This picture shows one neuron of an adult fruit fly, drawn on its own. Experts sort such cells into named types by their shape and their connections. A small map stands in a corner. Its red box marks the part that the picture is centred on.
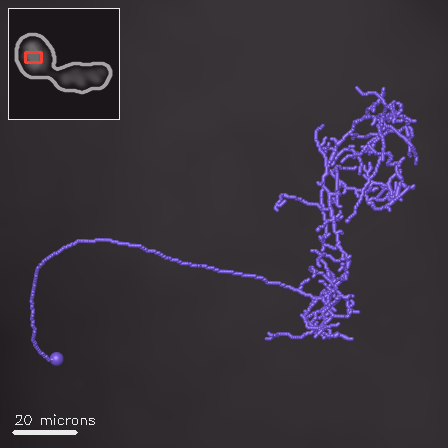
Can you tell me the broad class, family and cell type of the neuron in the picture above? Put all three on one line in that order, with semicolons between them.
central-brain intrinsic neuron; hemilineage WEDa2; PLP025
